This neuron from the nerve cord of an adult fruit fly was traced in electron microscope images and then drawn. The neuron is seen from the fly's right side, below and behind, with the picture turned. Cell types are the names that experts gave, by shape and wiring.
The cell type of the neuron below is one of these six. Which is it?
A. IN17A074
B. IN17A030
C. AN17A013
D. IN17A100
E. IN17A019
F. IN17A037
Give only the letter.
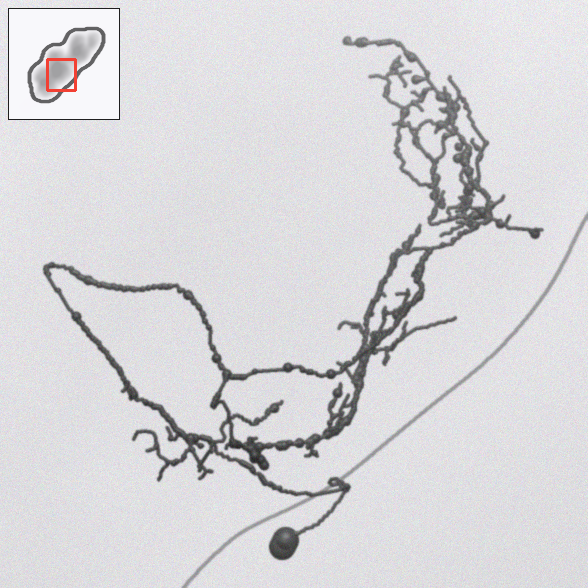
D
